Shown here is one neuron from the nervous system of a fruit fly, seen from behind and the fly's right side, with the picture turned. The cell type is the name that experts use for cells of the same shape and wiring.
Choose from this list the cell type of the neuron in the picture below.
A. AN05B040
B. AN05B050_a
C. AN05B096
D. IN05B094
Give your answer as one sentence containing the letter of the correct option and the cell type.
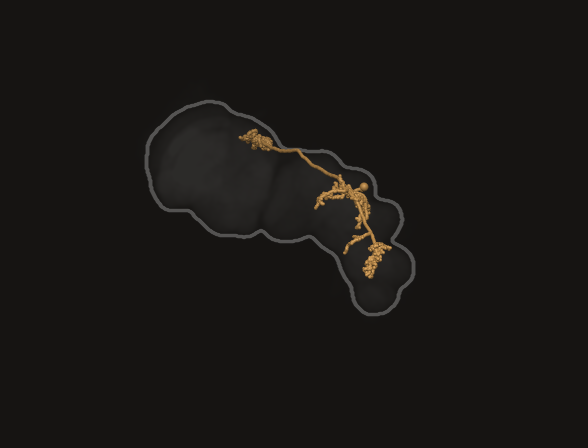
The matching cell type for the neuron is option A, AN05B040.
